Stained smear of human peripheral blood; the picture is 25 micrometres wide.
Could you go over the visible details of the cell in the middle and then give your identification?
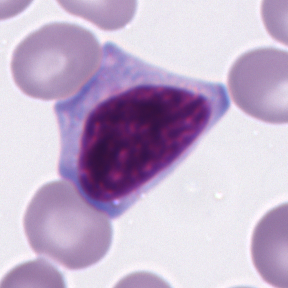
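The nucleus strikes me first: an elongated oval, its long axis running from lower left to upper right. Around it the cytoplasm is pale blue, with its widest band on the upper-left side. I see no coarse granules in it, and no vacuoles either. My name for it: a typical lymphocyte.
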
